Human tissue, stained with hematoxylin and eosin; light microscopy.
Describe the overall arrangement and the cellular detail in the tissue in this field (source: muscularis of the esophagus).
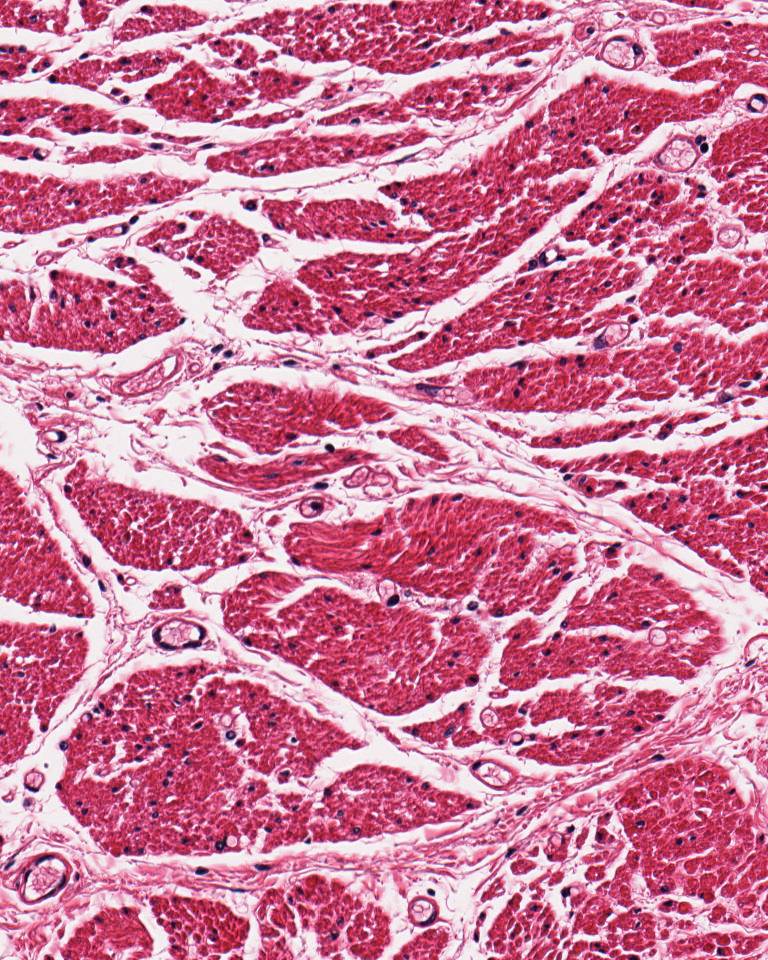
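Most of the muscle bundles are cut across or obliquely, so their fibres show as small, packed pink profiles. Small dark nuclei are sparsely scattered within these bundles. Thin, wispy, pale pink loose connective tissue occupies the septa between bundles. Neither epithelium nor glands appear anywhere.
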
